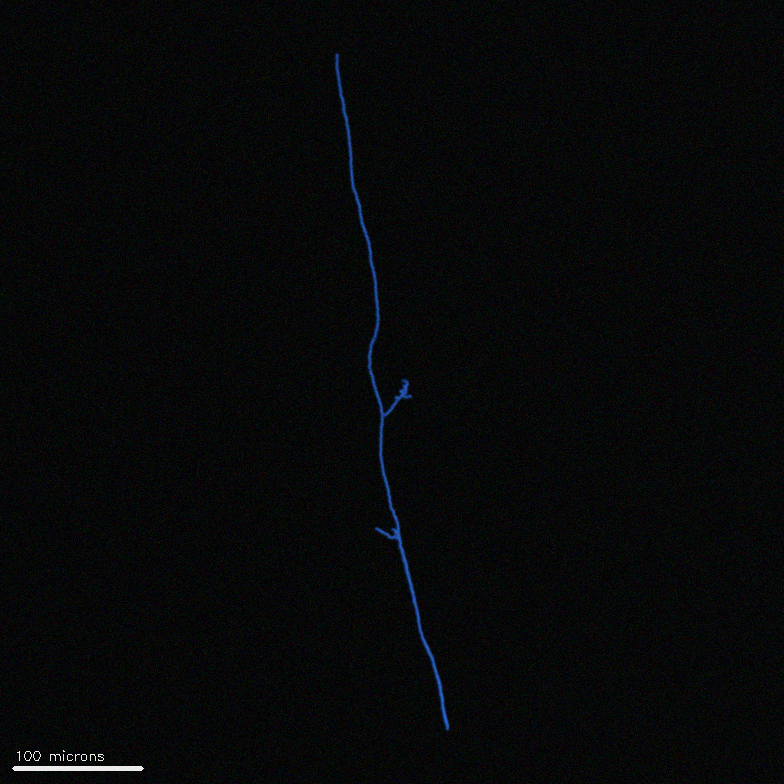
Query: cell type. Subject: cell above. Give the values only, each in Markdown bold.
**SApp01**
